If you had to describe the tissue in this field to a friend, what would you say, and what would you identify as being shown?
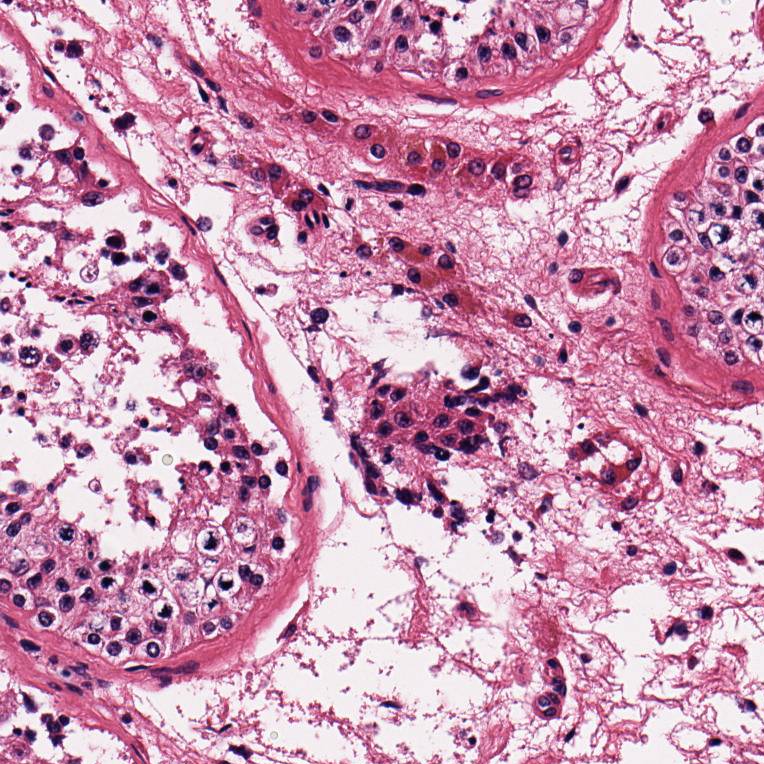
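Three rounded tubule profiles lie at left, top centre and right edge, with a wide central interstitium. Many layers of rounded germ cells fill them, not a single lining layer. Leydig cells cluster in the upper-central interstitium, with abundant deep-pink cytoplasm and round nuclei. Testis.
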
